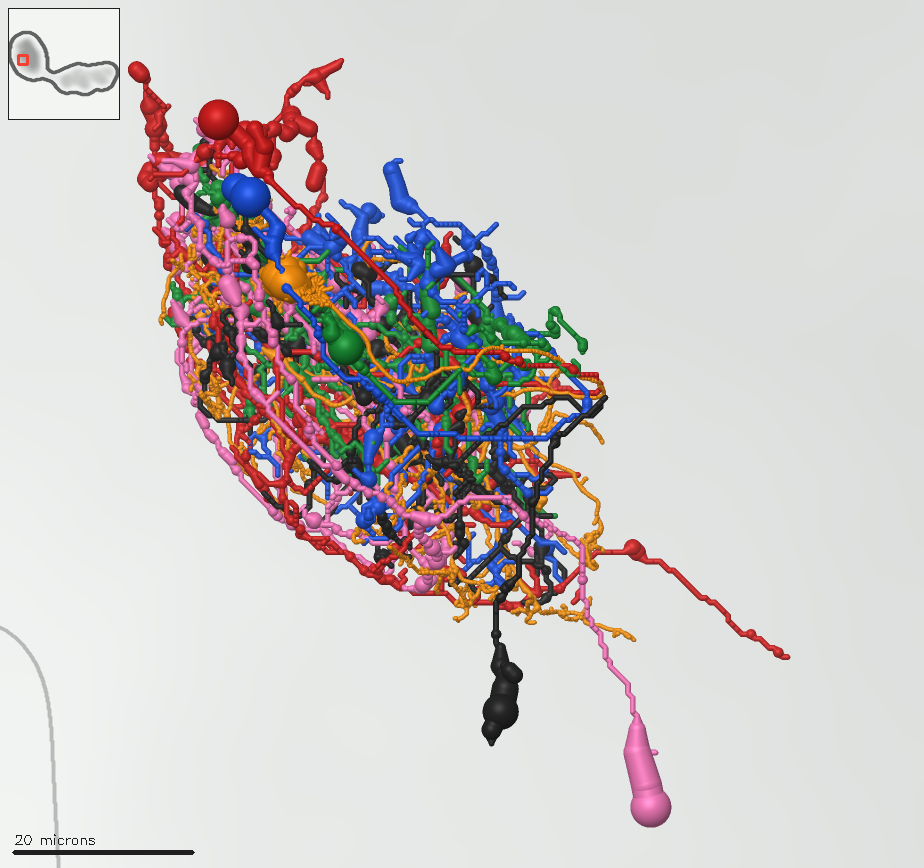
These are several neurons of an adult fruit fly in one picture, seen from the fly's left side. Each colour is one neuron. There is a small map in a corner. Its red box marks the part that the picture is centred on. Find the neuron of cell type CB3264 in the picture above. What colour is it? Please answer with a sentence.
The colour is red.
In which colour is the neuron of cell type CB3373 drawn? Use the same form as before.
The colour is orange.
